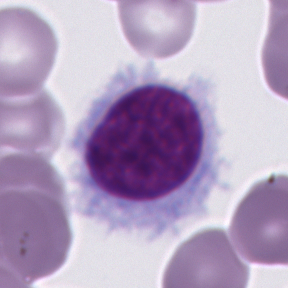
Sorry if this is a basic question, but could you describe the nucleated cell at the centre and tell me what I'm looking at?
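The central nucleated cell has a border fringed on every side by fine hair-like projections. A moderate rim of cytoplasm encircles the entire nucleus. The cytoplasm contains no visible granules and no visible vacuoles. The cell is a hairy cell.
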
